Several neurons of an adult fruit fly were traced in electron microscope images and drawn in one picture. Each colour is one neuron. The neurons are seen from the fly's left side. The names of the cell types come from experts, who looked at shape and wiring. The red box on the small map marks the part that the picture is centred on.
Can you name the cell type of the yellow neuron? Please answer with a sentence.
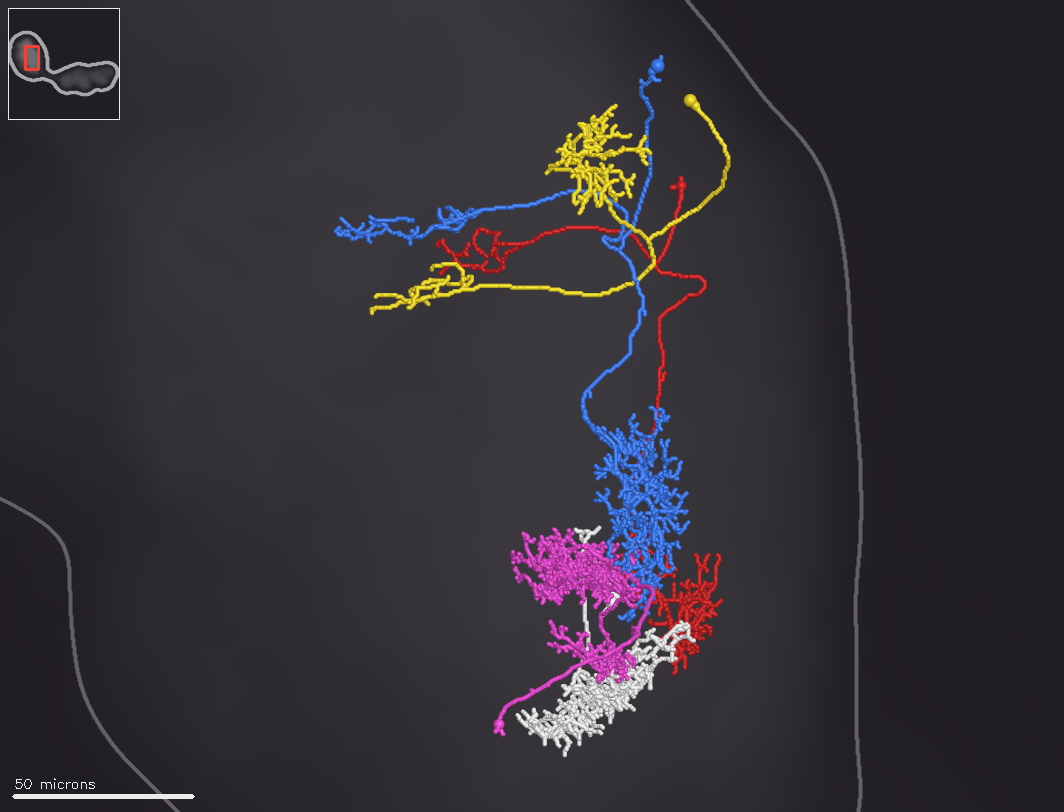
The cell type is LC18.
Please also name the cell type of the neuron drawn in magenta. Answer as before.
The cell type is Tm24.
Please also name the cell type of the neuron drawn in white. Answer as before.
The cell type is Li25.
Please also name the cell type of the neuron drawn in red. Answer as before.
The cell type is LC21.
